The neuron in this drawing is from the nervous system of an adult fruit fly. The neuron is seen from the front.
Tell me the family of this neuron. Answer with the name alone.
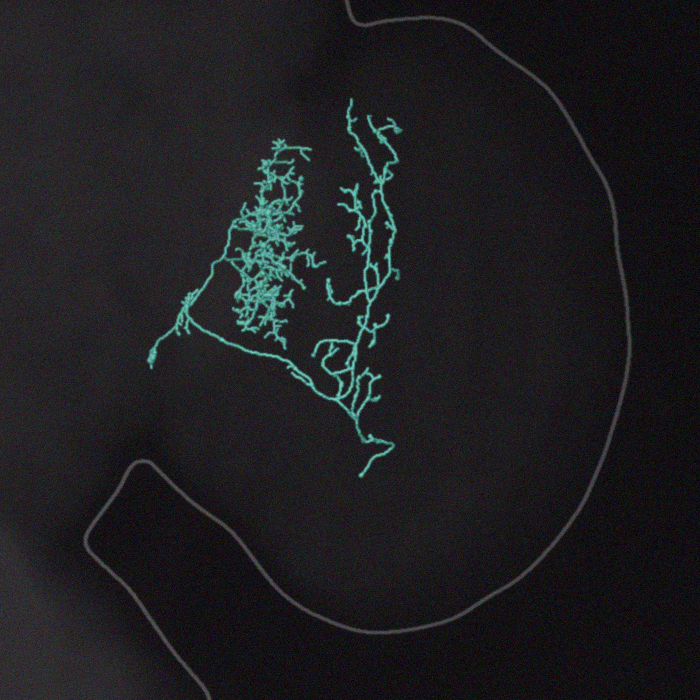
MeLo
